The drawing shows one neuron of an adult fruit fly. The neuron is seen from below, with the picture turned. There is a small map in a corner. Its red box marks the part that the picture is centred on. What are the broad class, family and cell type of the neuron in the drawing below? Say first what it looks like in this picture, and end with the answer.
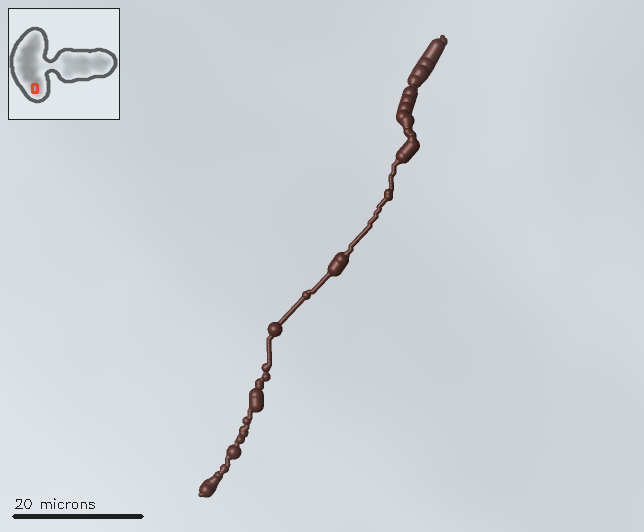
It is in the brain and does not reach the nerve cord. No cell body is drawn. There are a dozen or fewer branch ends. This is a photoreceptor or other optic-lobe sensory neuron. Its family is called class visual. Its cell type is R8p.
